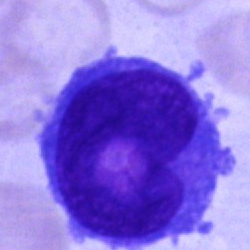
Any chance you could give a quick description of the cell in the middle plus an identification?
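A roughly round outline is broken by several small rounded blebs projecting from the cell margin. The cytoplasm forms a rim that is wider on the right side of the nucleus. The nucleus shows a curved groove that gives it a folded look. This is a blast.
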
